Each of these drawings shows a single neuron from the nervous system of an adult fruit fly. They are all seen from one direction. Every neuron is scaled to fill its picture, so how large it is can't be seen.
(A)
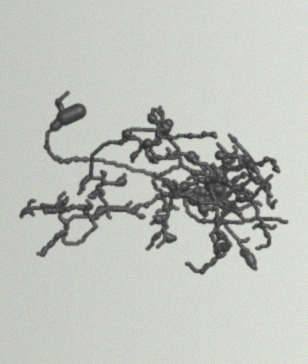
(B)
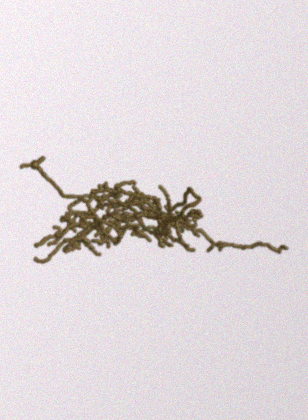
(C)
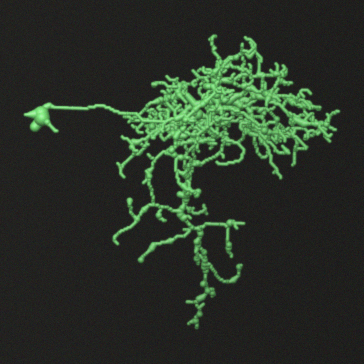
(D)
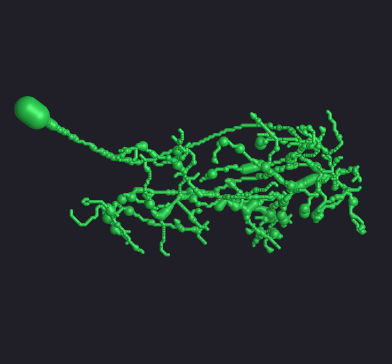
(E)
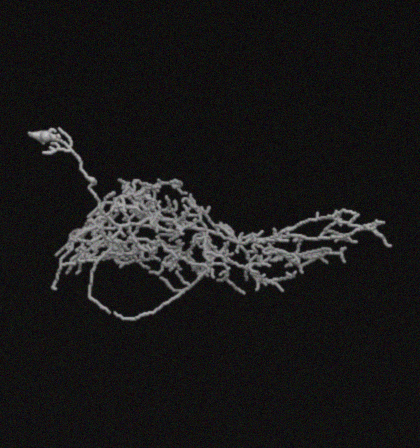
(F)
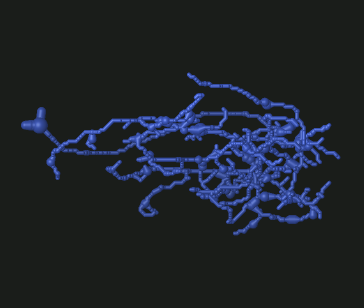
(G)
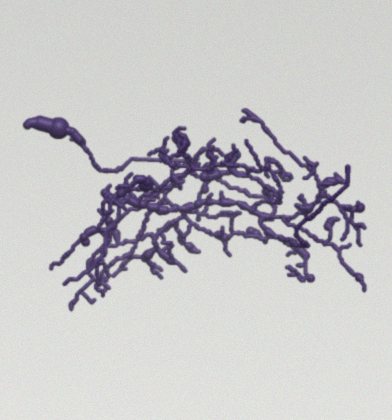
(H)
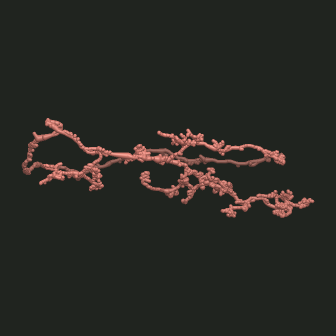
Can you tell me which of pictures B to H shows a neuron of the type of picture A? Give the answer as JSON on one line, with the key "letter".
{"letter": "F"}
